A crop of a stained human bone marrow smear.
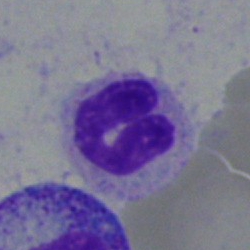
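Band neutrophil in a stained human bone marrow smear. Its nucleus is bent into a curved C shape opening to the right, with a small pale gap enclosed between the two limbs near the cell centre. No nucleoli are visible. At the lower left corner, a larger nucleated cell is partly cut off.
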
